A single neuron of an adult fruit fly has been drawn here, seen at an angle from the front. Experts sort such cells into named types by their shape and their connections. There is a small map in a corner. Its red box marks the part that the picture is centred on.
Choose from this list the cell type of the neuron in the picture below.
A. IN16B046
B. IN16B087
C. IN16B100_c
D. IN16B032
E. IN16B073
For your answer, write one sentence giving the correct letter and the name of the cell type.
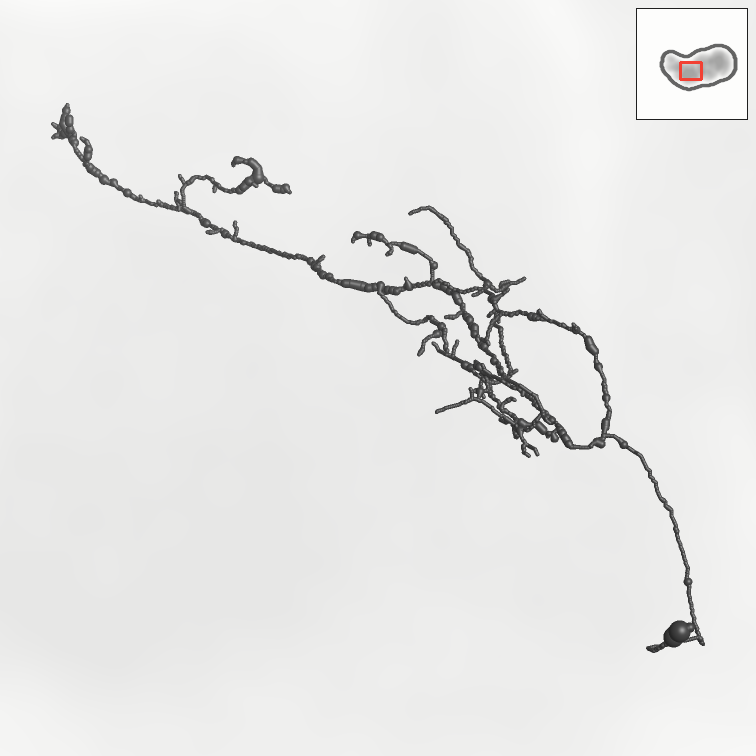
In terms of cell type, the neuron is IN16B046, option A.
